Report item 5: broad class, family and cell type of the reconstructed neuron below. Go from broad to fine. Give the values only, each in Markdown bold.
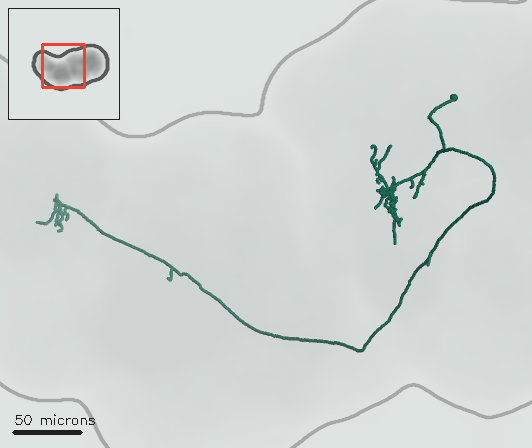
**descending neuron**, **hemilineage PSp2**, **DNpe054**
